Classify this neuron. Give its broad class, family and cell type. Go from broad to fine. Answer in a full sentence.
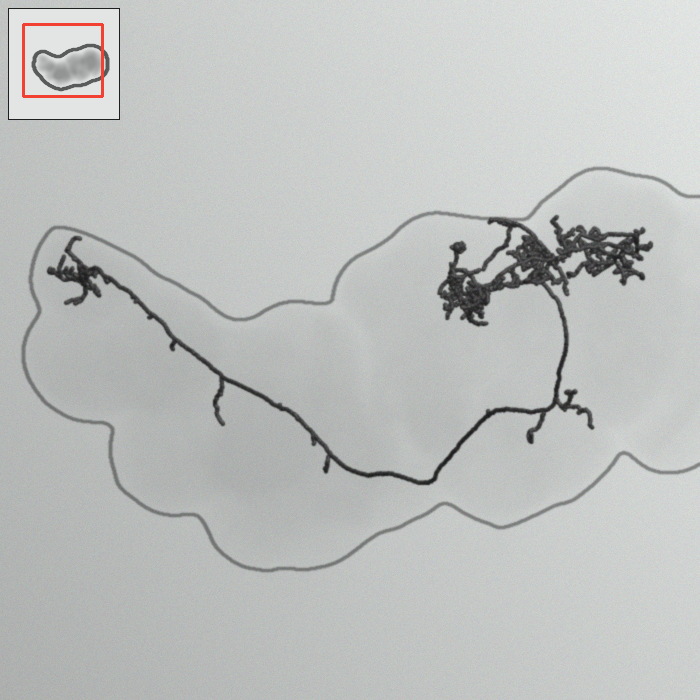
A descending neuron of hemilineage SMPpv1, type DNpe034.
